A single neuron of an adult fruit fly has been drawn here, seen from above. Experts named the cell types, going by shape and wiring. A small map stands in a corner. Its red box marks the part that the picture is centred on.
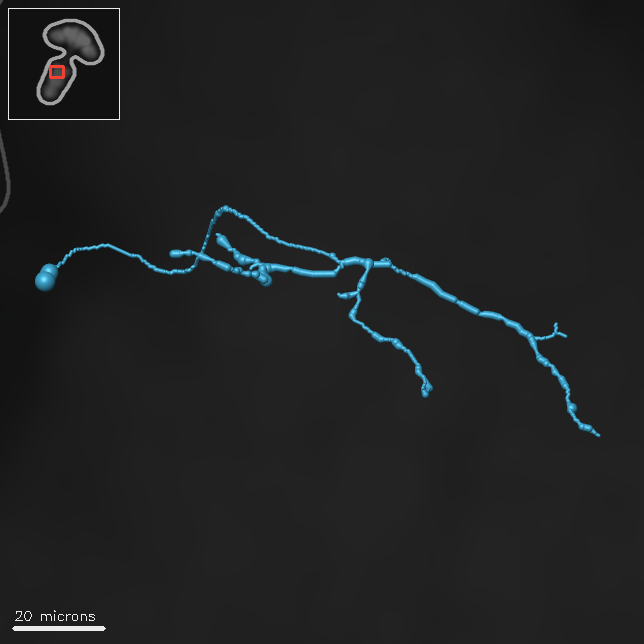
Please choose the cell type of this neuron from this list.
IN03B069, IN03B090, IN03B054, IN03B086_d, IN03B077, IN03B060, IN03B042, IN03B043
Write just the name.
IN03B086_d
